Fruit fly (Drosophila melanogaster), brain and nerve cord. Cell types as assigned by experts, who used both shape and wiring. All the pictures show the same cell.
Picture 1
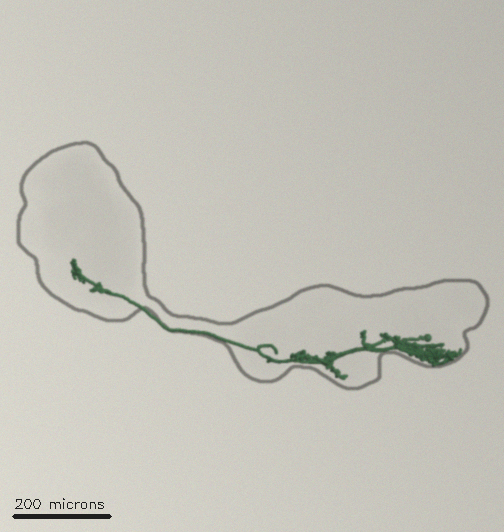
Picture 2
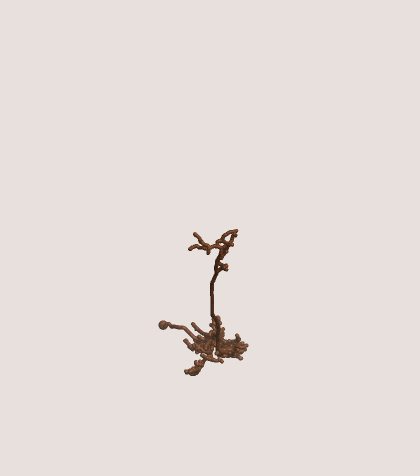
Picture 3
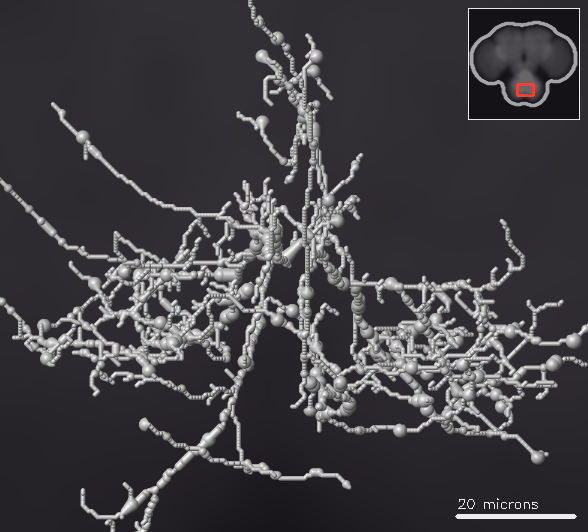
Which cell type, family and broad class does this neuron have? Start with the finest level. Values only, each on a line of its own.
AN09B035
hemilineage 09B
ascending neuron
